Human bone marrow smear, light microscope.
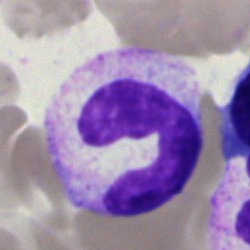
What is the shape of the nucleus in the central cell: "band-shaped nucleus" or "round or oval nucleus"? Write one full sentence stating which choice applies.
The nucleus of the cell is curved into a band that has no separate lobes.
